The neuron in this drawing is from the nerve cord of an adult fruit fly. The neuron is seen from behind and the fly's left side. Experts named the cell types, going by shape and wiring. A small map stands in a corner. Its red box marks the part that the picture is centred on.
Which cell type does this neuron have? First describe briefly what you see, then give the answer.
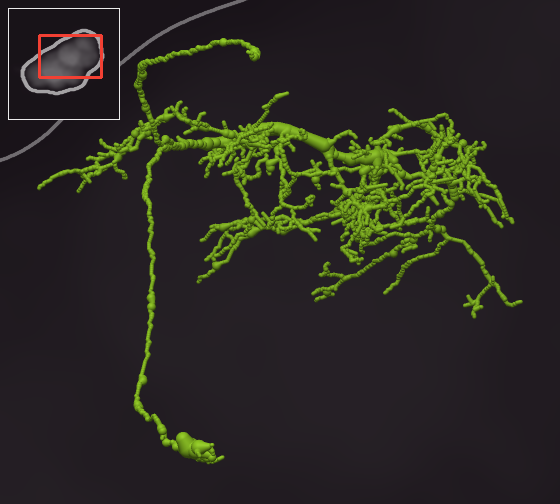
As drawn here it is about as wide as it is tall. It is a motor neuron of the nerve cord. The cell type is hDVM MN.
